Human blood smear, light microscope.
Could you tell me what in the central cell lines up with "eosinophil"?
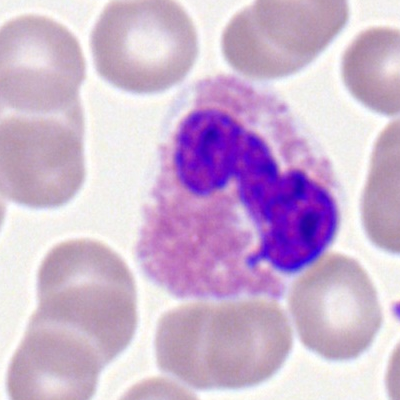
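Let's go through this eosinophil feature by feature and see what agrees.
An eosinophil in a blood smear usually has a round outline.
Look at the edge of this cell: it is rounded, and nothing long projects from its surface, so the outline agrees.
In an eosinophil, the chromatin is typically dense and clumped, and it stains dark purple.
Here, too, the chromatin is dark purple and densely clumped.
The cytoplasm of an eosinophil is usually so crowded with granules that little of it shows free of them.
In this cell the cytoplasm is packed with pink-orange granules, which fits as well. Notice too that most of this granular cytoplasm lies on the lower left side of the nucleus.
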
